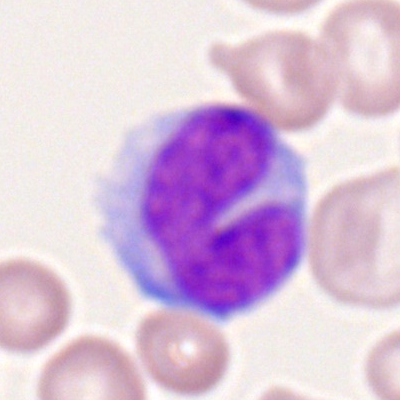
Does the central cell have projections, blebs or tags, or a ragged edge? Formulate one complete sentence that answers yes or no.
Yes, the cell's outline is ragged or frayed, or carries projections, blebs or tags.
